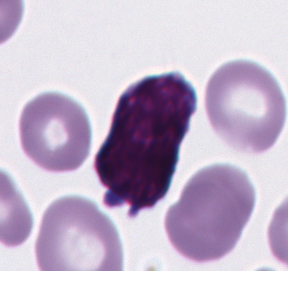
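Myeloblast, the nucleated cell at the centre. Its nucleus is an elongated oblong with blunt, squared-off ends, the long axis running from upper right to lower left. The chromatin is very dark purple and densely packed throughout, and no nucleoli can be seen.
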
